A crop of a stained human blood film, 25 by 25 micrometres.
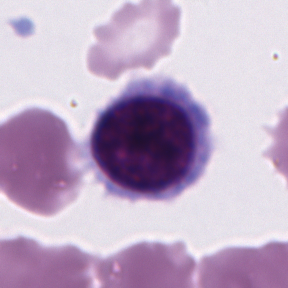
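Hairy cell, the central cell of this blood smear. Outline: roughly round. Chromatin: dark purple and dense. Cytoplasmic rim: wider on the right side than on the left. Cytoplasmic edge: irregular, with many small bumps.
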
